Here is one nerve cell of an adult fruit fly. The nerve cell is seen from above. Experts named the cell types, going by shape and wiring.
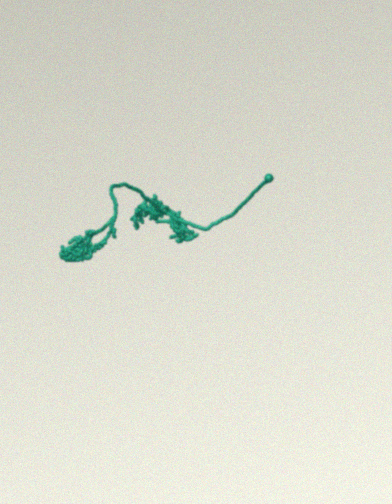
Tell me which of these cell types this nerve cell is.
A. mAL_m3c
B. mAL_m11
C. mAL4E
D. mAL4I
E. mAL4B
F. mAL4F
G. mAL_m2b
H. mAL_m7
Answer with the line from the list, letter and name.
E. mAL4B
